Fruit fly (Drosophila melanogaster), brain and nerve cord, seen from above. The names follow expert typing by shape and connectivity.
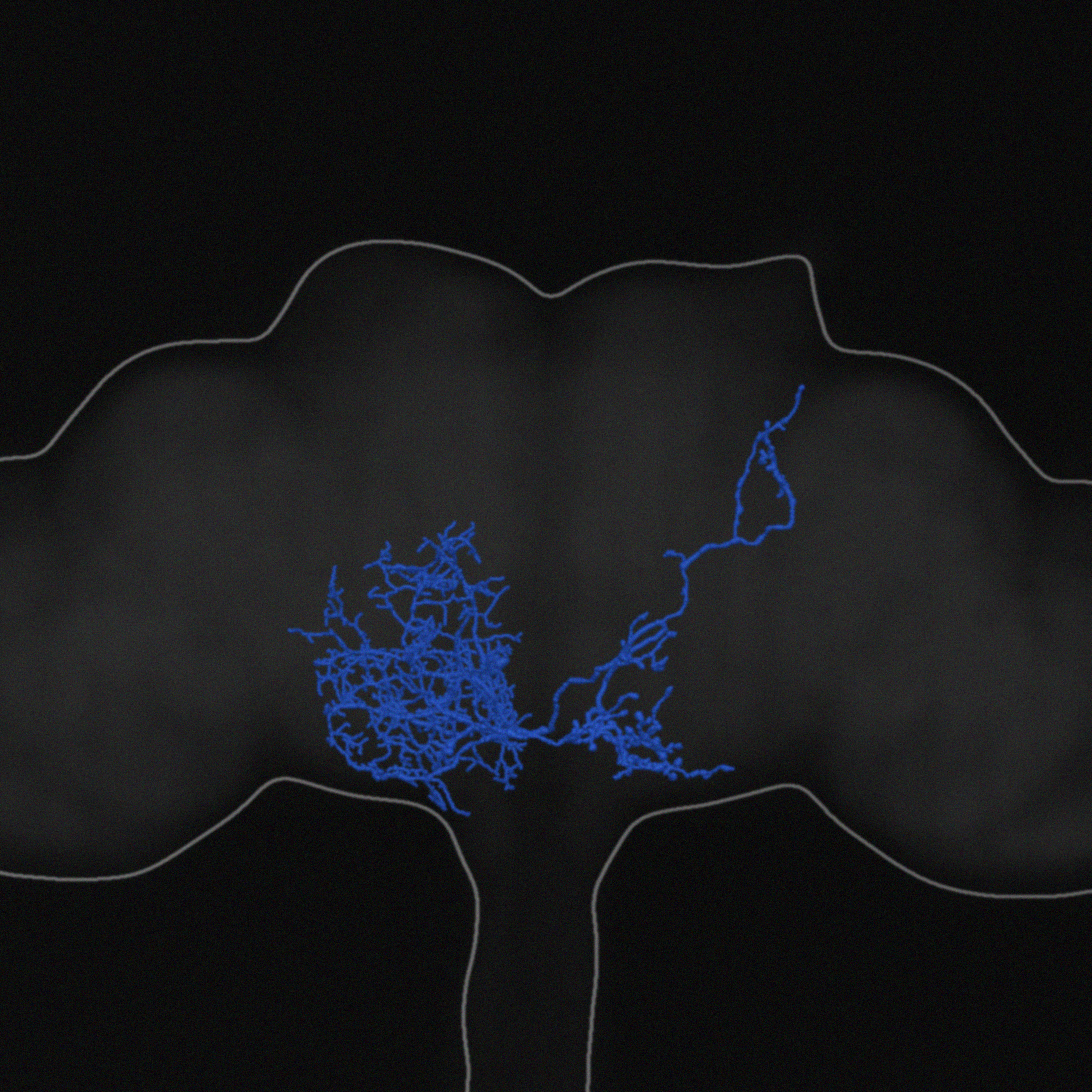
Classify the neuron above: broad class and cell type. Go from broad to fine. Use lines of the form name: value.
broad class: central-brain intrinsic neuron
cell type: GNG124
